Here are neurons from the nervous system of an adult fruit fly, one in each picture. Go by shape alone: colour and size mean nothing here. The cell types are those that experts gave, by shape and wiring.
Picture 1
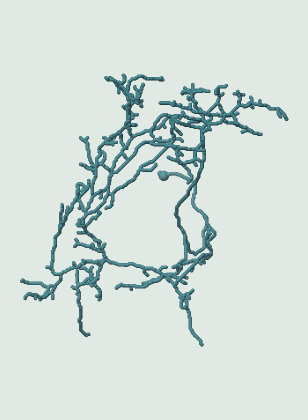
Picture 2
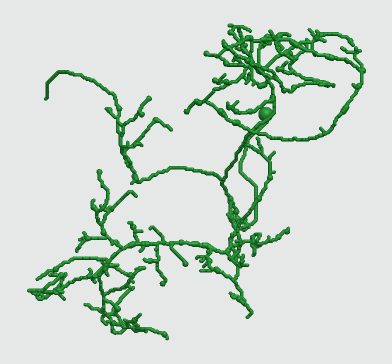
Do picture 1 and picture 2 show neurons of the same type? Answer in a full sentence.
They are of the same cell type.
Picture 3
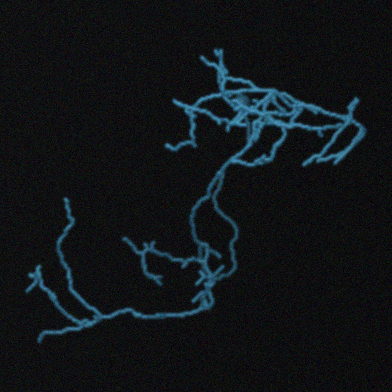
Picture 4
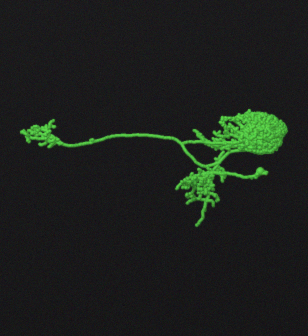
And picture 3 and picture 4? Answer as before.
They are of different cell types.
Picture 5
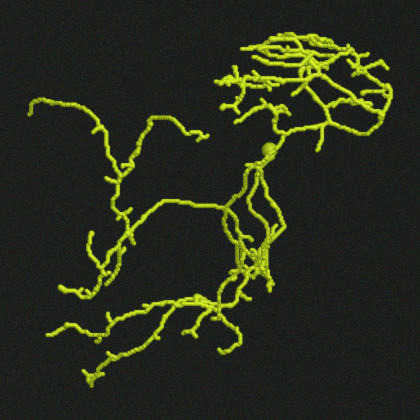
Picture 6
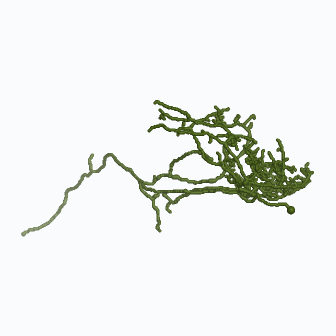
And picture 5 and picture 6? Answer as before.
They are of different cell types.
